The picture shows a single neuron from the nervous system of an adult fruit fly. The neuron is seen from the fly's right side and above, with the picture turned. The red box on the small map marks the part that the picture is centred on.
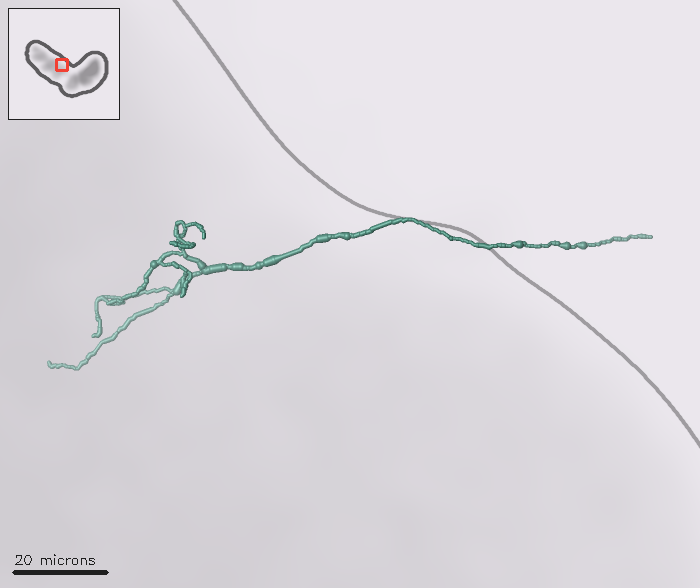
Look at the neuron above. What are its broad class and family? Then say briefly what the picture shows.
It is a sensory neuron entering the nerve cord. Its family is called class mechanosensory tactile. No cell body is drawn. From left to right in the picture it spans about 130 microns. There are a dozen or fewer branch ends.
